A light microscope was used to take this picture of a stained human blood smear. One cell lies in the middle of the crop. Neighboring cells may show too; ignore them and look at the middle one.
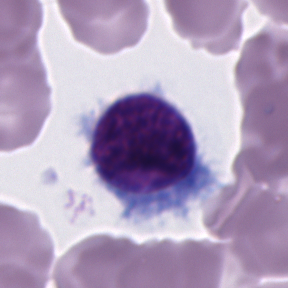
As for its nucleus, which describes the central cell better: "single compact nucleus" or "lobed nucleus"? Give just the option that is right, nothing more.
Single compact nucleus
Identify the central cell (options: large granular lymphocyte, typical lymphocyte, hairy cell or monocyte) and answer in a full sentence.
Answering briefly, the cell in the middle is a hairy cell.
